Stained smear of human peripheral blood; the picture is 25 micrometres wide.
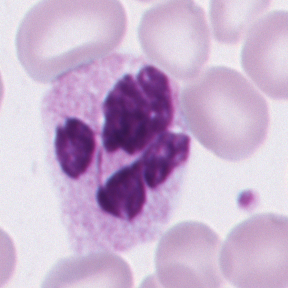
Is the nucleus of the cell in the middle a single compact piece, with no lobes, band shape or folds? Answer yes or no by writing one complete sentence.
No, there are two or more separate lobes forming the nucleus.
